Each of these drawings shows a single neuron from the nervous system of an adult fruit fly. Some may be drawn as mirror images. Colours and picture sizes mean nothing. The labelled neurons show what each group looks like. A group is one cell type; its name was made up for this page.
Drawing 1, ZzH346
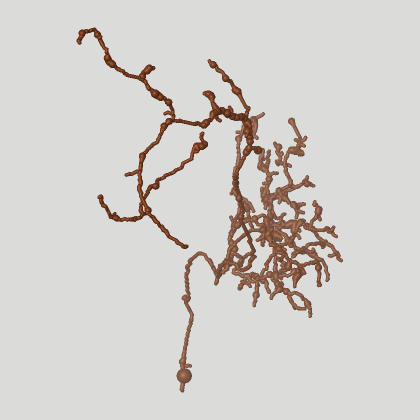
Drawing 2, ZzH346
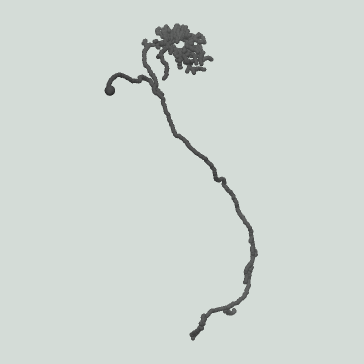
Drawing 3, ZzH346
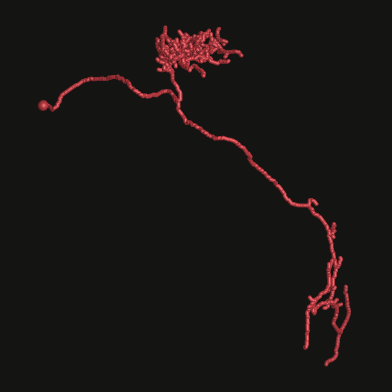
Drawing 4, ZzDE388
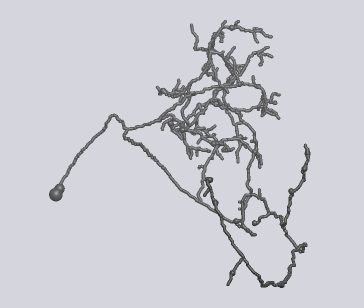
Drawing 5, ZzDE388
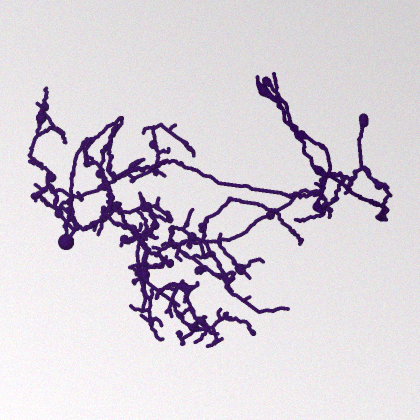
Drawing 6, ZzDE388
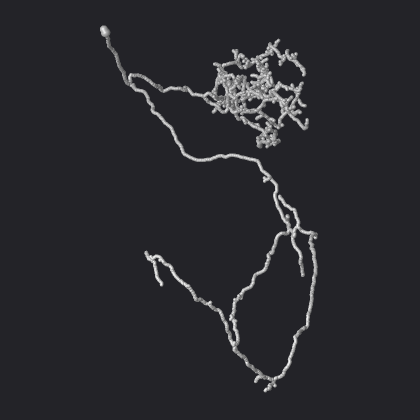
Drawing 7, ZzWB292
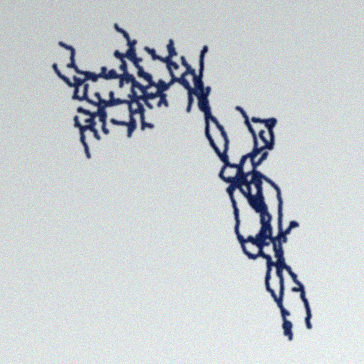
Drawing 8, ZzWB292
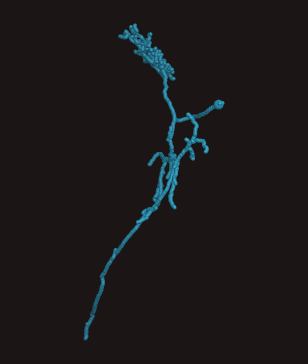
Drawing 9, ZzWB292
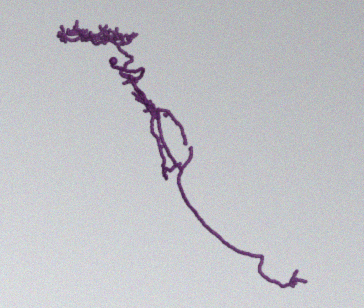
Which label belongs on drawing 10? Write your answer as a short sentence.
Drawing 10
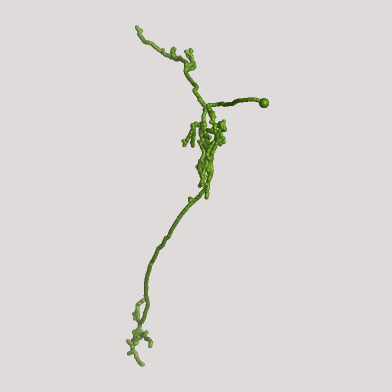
It belongs to ZzWB292.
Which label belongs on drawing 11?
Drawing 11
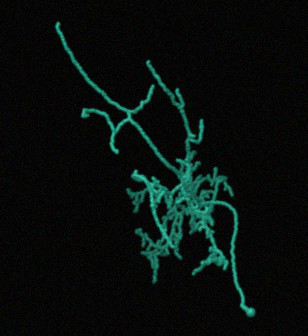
It belongs to ZzWB292.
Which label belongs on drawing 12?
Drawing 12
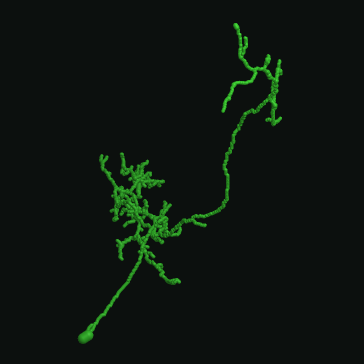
It belongs to ZzH346.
